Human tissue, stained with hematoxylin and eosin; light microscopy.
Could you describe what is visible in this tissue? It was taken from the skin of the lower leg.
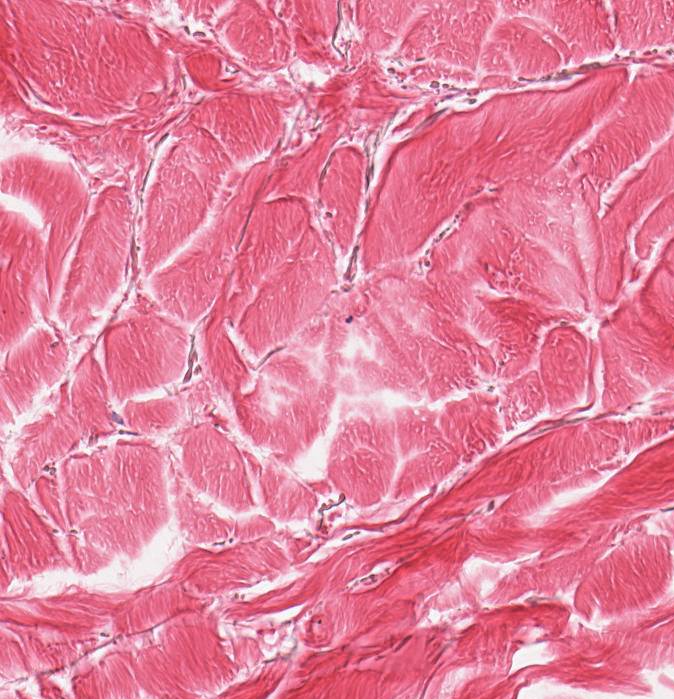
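Deeply eosinophilic muscle fibres, closely packed, fill the entire field. In its upper and middle parts, most fibres are cut across or obliquely and so present angular polygonal profiles. Fine longitudinal fibrillar streaking is visible in the fibre cytoplasm. The septa contain small, dark nuclei that are flattened or elongated.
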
